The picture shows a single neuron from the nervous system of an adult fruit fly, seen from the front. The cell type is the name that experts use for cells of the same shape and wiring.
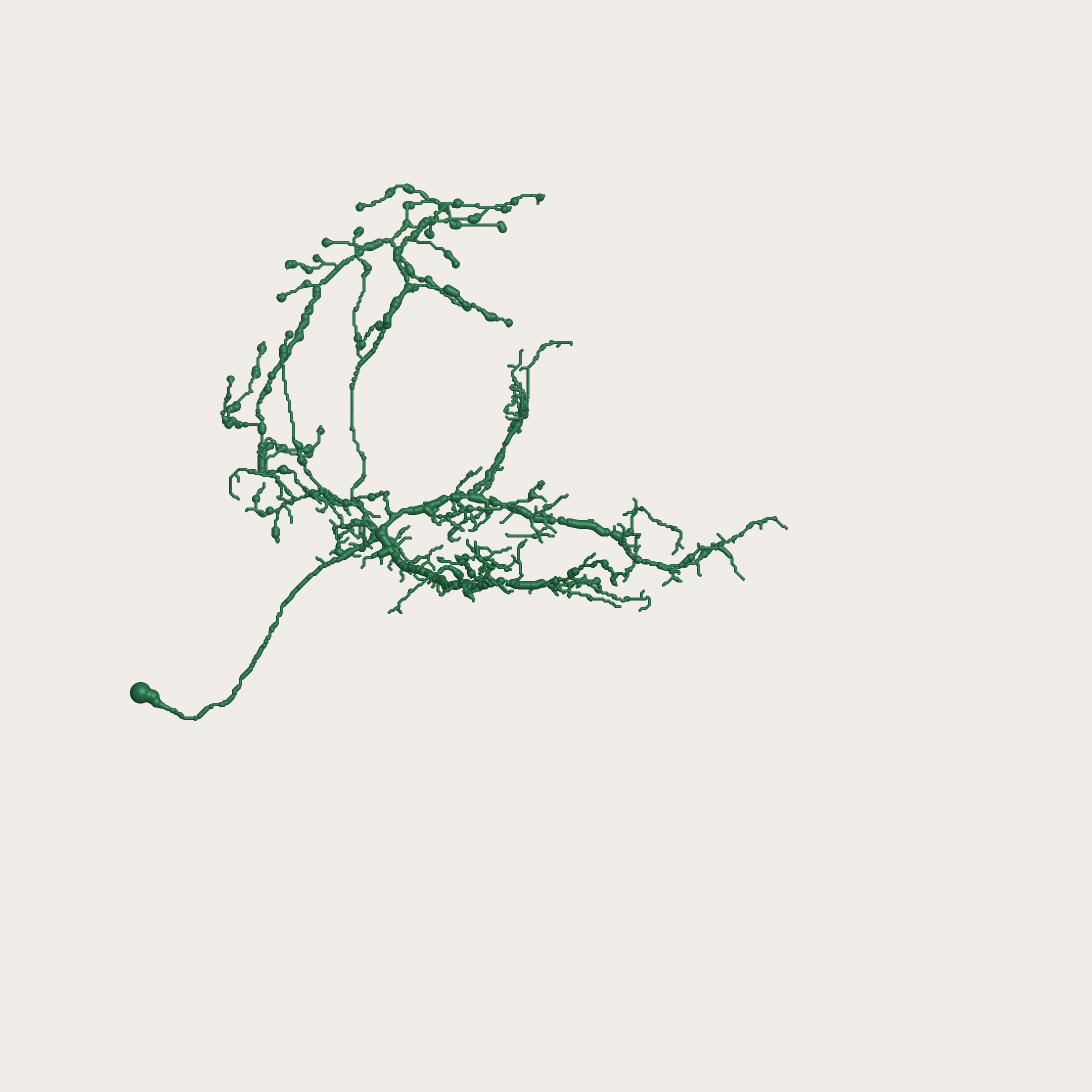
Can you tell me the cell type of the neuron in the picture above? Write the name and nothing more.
IN12A030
